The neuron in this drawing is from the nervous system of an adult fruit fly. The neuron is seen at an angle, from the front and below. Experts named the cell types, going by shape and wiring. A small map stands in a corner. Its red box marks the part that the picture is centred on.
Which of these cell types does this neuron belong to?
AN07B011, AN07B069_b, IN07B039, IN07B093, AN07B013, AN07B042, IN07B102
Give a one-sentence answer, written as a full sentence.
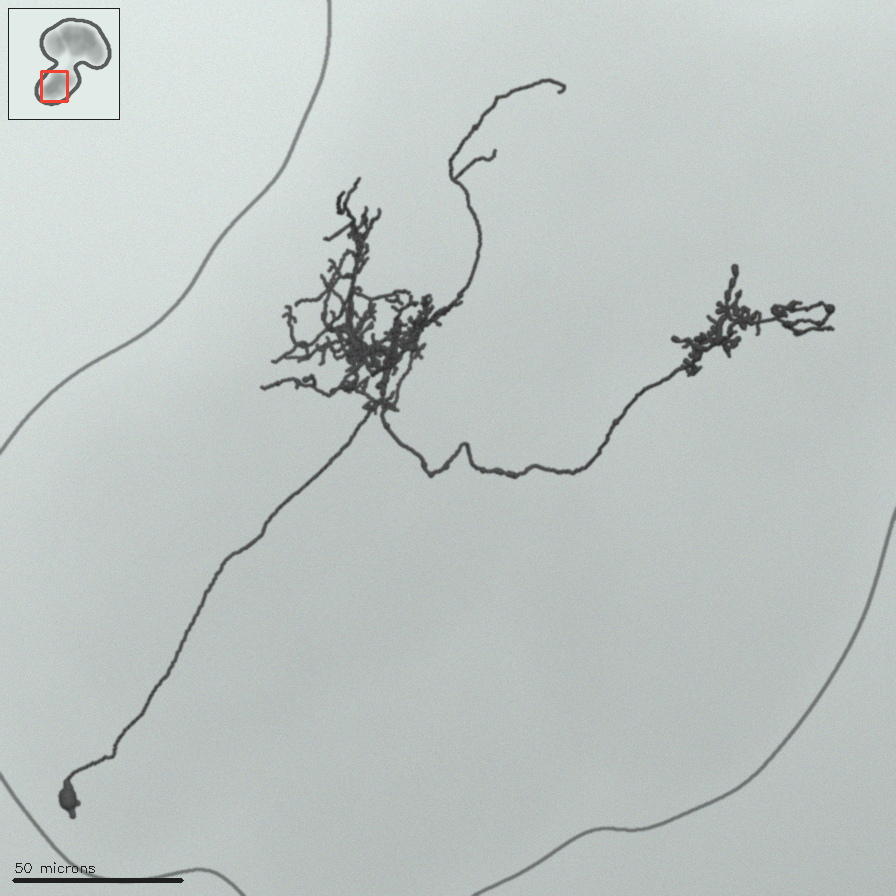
This neuron is included in the cell type IN07B039.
